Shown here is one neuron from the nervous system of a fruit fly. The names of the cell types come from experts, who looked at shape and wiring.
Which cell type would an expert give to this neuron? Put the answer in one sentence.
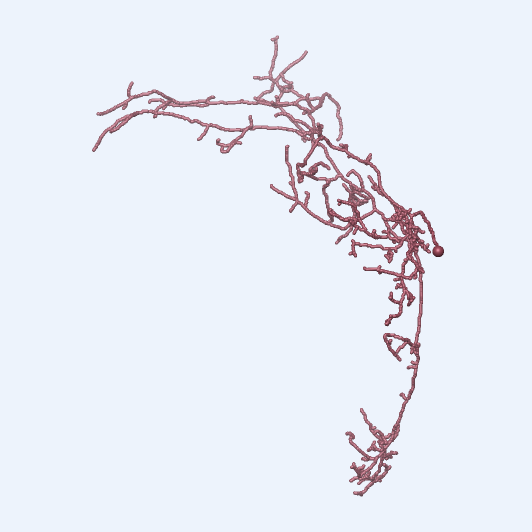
The cell type is PLP123.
